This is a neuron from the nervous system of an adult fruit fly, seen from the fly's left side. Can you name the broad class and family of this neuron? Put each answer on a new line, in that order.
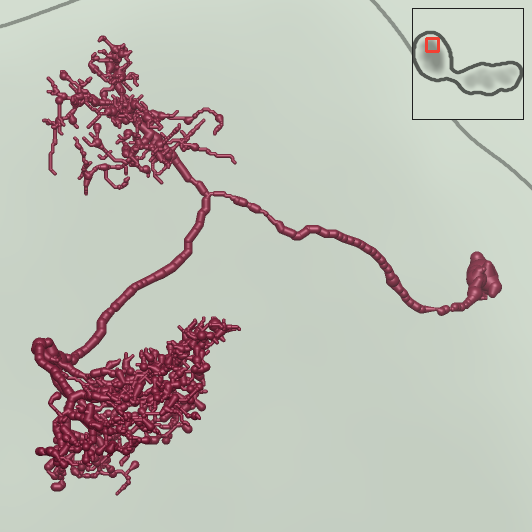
central-brain intrinsic neuron
hemilineage DL1_dorsal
